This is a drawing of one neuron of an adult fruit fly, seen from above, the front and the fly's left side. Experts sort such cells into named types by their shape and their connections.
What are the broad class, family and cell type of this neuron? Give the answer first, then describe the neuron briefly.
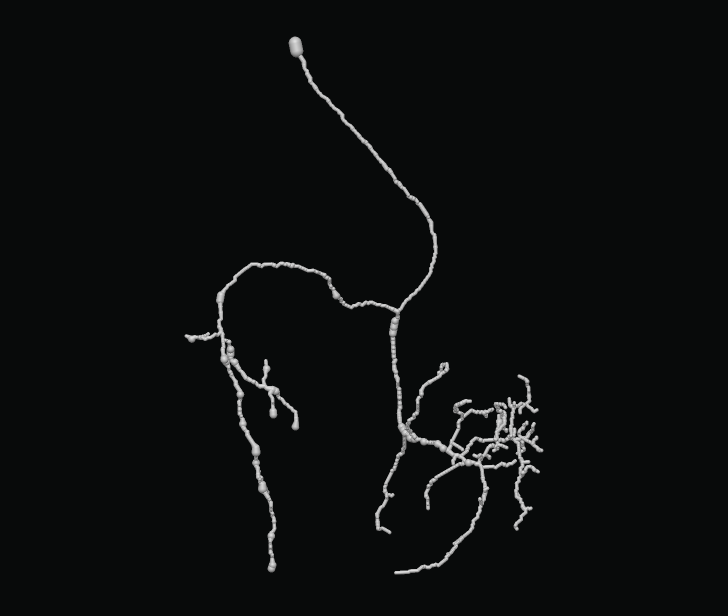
Its broad class is central-brain intrinsic neuron. The family is hemilineage VPNp&v1_posterior. It is of cell type PLP158. The cell body can be seen at the top of the picture. Dozens of branch ends can be seen.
